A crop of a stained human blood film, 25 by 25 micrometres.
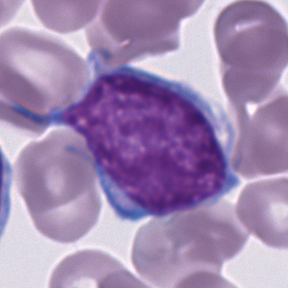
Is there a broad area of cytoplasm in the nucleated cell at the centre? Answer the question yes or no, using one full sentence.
No, in this cell the cytoplasm is scant.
